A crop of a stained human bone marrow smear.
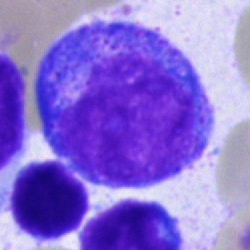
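Promyelocyte, the central cell in a stained human bone marrow smear under the light microscope. The outline is round and smooth, and the cytoplasm stains deep blue. The cytoplasmic rim is widest at the upper left, where fine purple-pink granules are scattered.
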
